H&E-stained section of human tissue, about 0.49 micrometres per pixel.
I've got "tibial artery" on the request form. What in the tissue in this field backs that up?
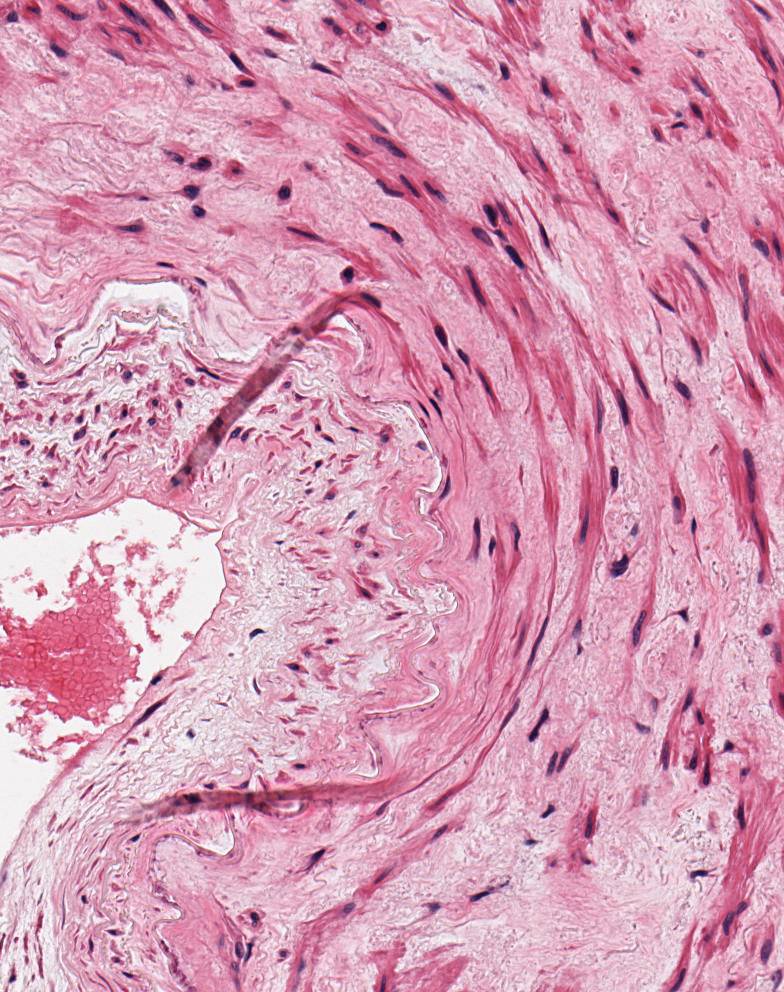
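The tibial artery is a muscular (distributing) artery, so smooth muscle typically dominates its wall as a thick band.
Matching this, curved bands of smooth muscle with dark, elongated, cigar-shaped nuclei occupy the right half, arcing around the space at the left.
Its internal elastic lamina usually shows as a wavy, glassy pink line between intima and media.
Accordingly, a crimped, glassy, wavy line curves down the centre between the loose inner tissue and the muscle. No glands or epithelial-lined units appear anywhere.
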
